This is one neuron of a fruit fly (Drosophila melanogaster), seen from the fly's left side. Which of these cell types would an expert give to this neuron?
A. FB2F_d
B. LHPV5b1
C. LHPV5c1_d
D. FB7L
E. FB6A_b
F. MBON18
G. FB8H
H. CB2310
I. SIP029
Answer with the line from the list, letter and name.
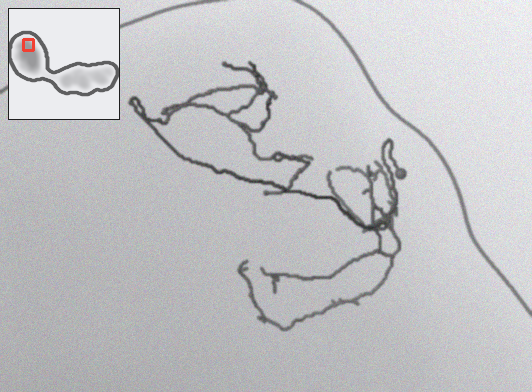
B. LHPV5b1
